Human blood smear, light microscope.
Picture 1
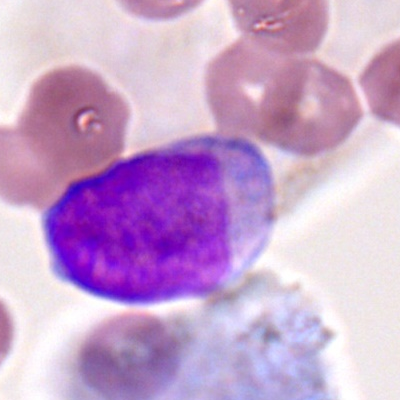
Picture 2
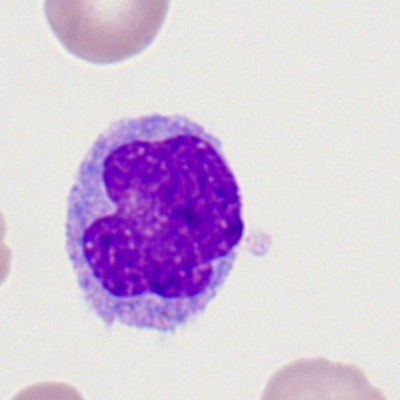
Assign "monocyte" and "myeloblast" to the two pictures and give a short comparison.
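That's a myeloblast in picture 1 and a monocyte in picture 2. The monocyte's nucleus is folded, with a deep notch cutting in from the left, and it fills most of the cell.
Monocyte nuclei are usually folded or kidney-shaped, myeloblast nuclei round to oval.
Its chromatin is dark purple, mottled with lots of small pale spots. The cytoplasm gives another difference: the myeloblast's is pale blue, forms a crescent mainly on the right side and shows no distinct granules, whereas the monocyte's holds very fine, faint pinkish granules that look like dust.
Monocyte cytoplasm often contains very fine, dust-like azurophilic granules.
The edges differ too: smooth on the myeloblast's oval outline, slightly fuzzy and uneven on the monocyte's rounded oval, with a small pale bleb sticking out on the right.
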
